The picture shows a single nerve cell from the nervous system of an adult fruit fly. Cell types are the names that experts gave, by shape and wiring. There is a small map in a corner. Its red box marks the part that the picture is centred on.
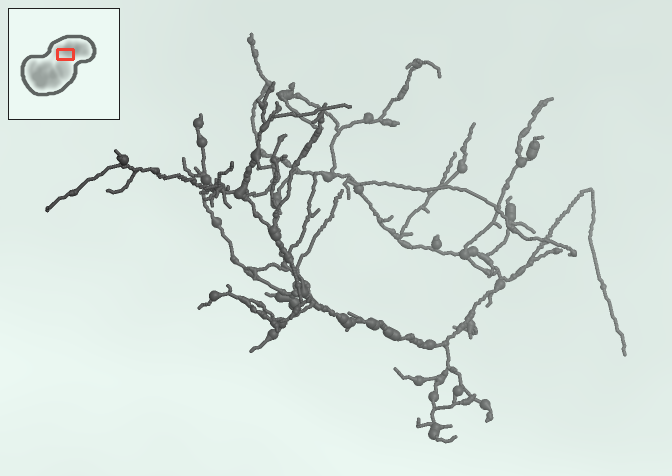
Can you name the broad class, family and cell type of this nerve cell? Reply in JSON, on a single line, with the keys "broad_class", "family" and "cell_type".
{"broad_class": "nerve-cord intrinsic neuron", "family": "hemilineage 11B", "cell_type": "IN11B019"}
